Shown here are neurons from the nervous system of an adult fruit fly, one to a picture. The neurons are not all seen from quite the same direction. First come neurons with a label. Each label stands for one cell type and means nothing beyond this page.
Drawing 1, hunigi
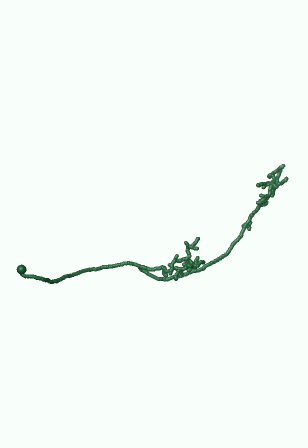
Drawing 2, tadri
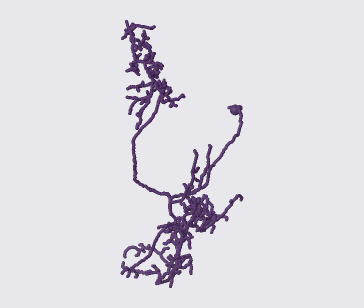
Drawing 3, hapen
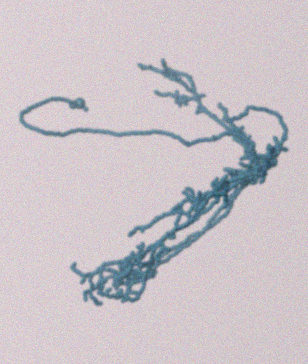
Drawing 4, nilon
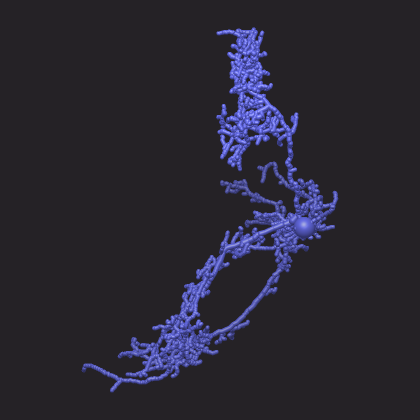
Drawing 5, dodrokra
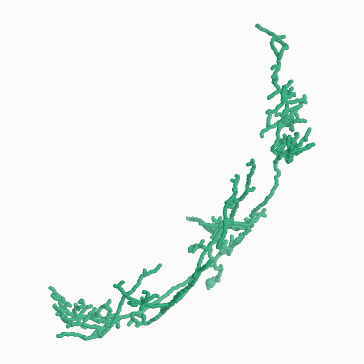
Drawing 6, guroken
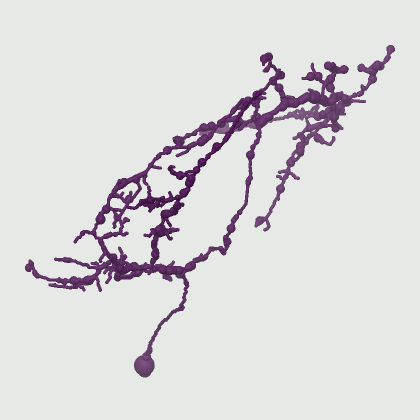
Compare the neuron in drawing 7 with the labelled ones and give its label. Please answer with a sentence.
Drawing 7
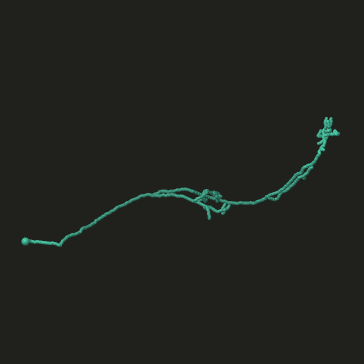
It belongs to hunigi.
